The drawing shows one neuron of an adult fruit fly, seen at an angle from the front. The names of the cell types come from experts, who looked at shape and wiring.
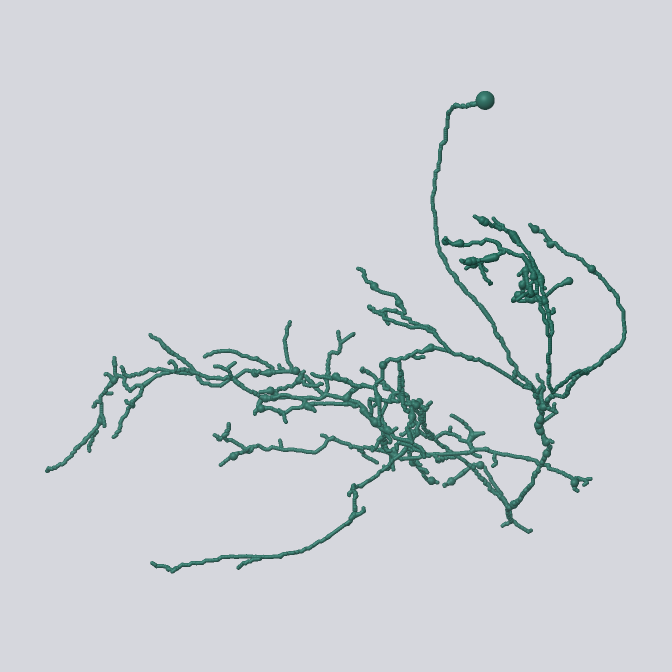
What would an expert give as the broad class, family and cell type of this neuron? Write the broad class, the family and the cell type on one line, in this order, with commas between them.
central-brain intrinsic neuron, hemilineage CLp1, CL165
